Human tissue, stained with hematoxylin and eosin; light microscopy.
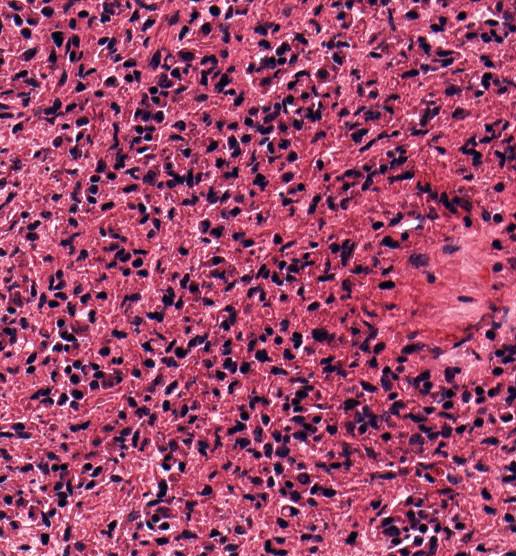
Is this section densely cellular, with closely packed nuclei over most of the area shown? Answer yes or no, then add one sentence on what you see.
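Yes. The cells are spread densely and diffusely across the whole field without forming glands, nests or other units.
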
